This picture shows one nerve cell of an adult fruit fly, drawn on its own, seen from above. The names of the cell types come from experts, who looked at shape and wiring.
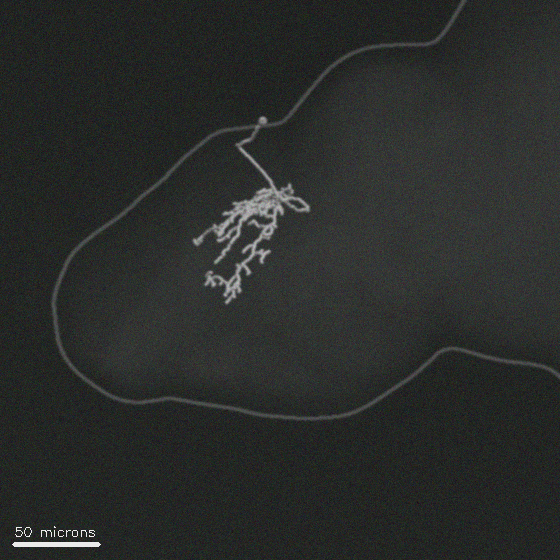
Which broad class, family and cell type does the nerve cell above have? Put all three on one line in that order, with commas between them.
optic-lobe intrinsic neuron, Cm, Cm16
